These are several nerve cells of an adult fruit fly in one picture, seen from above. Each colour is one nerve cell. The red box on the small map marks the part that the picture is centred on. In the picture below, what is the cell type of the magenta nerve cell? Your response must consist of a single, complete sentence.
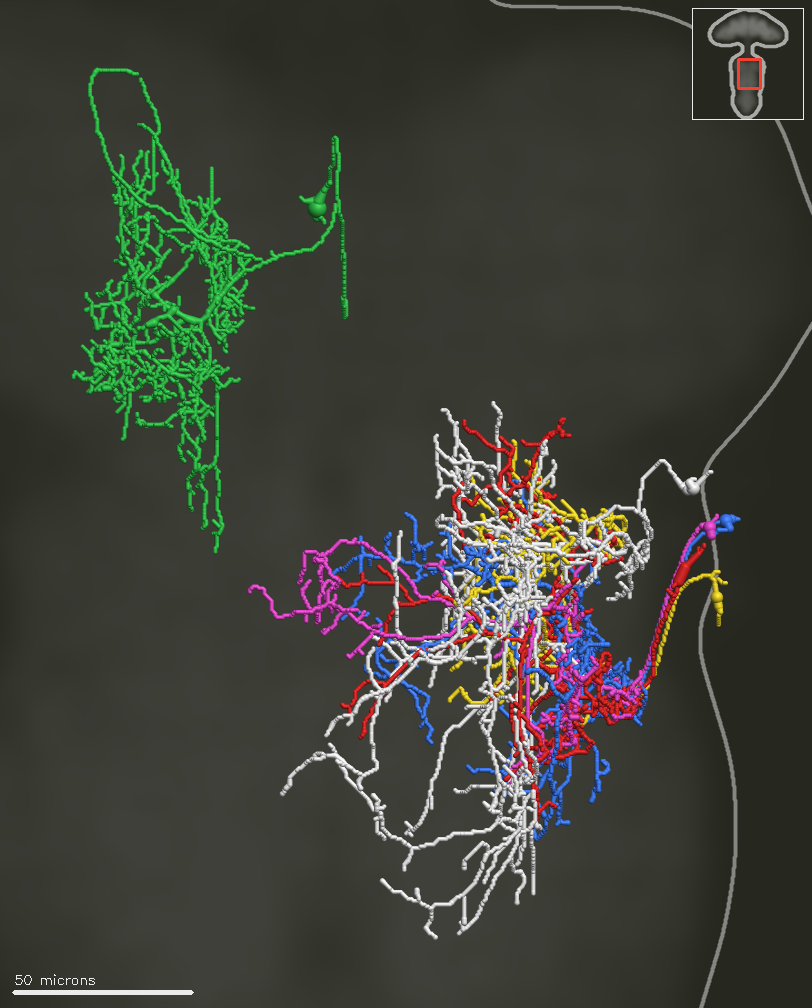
This particular nerve cell has the cell type IN16B099.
